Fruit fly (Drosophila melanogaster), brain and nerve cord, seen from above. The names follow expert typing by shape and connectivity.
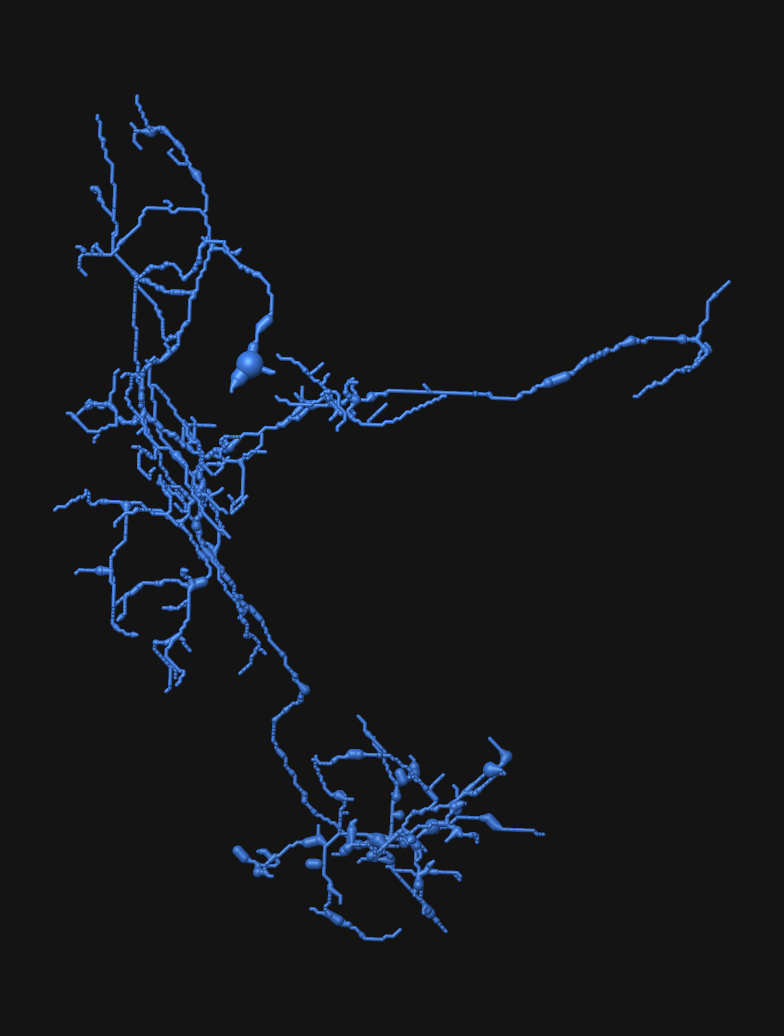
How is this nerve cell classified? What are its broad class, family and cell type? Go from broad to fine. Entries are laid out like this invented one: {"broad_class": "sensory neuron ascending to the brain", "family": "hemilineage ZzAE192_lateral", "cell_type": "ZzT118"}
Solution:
{"broad_class": "central-brain intrinsic neuron", "family": "hemilineage SMPad2", "cell_type": "CB2411"}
